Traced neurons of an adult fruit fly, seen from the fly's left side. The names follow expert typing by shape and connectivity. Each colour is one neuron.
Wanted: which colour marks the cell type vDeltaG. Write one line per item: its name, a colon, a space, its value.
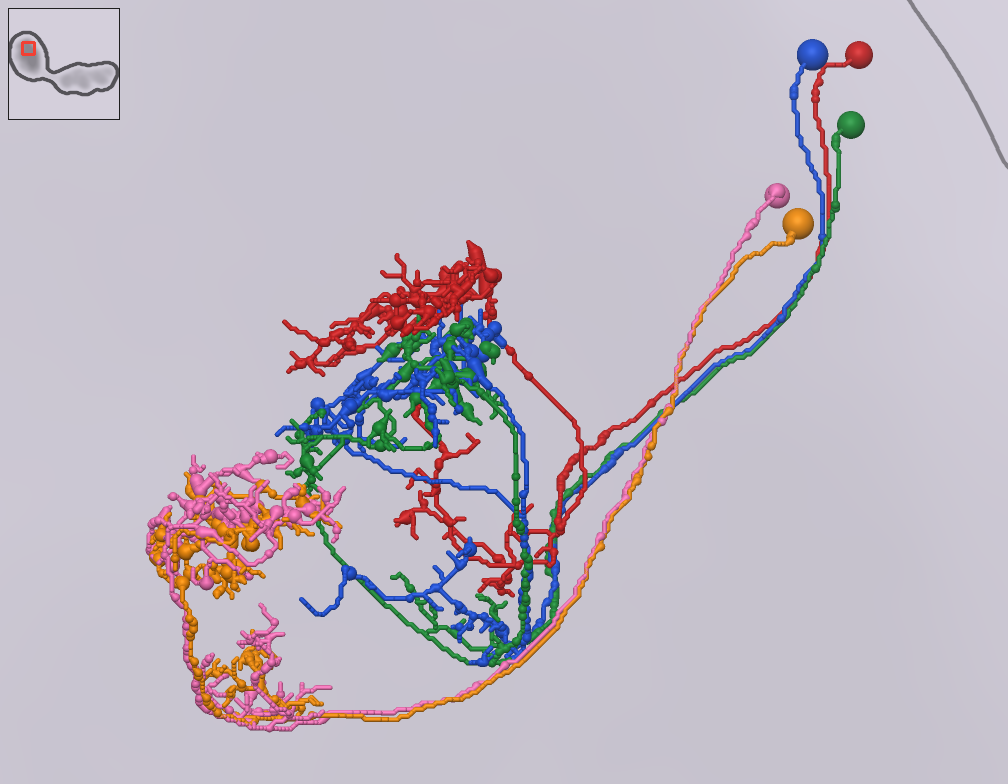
colour: orange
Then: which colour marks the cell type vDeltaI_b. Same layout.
colour: green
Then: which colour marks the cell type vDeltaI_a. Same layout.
colour: blue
